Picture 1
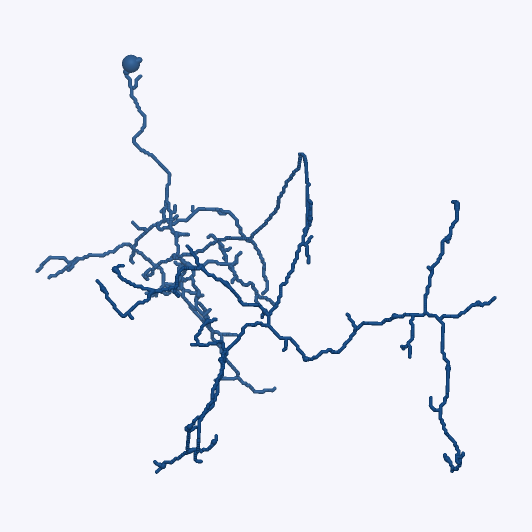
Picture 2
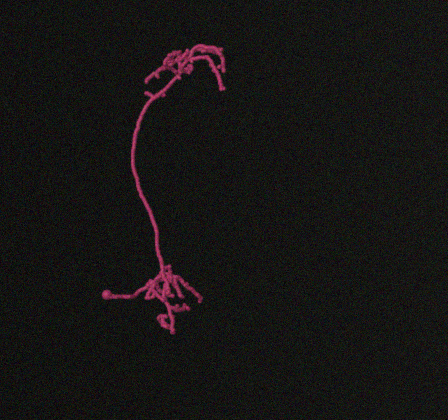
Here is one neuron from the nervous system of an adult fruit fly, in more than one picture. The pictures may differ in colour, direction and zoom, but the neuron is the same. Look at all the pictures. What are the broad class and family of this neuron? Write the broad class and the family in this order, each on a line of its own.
central-brain intrinsic neuron
hemilineage FLAa2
